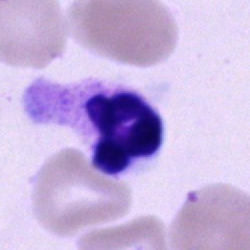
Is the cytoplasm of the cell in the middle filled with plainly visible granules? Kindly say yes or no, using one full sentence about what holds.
Yes, granules are visible in large numbers in its cytoplasm.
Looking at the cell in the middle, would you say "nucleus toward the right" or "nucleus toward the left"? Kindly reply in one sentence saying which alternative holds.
Most of its cytoplasm is found to the left of its nucleus.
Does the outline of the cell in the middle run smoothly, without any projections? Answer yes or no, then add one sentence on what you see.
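No. The cell outline is irregular, with the cytoplasm drawn out into a broad extension toward the left.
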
